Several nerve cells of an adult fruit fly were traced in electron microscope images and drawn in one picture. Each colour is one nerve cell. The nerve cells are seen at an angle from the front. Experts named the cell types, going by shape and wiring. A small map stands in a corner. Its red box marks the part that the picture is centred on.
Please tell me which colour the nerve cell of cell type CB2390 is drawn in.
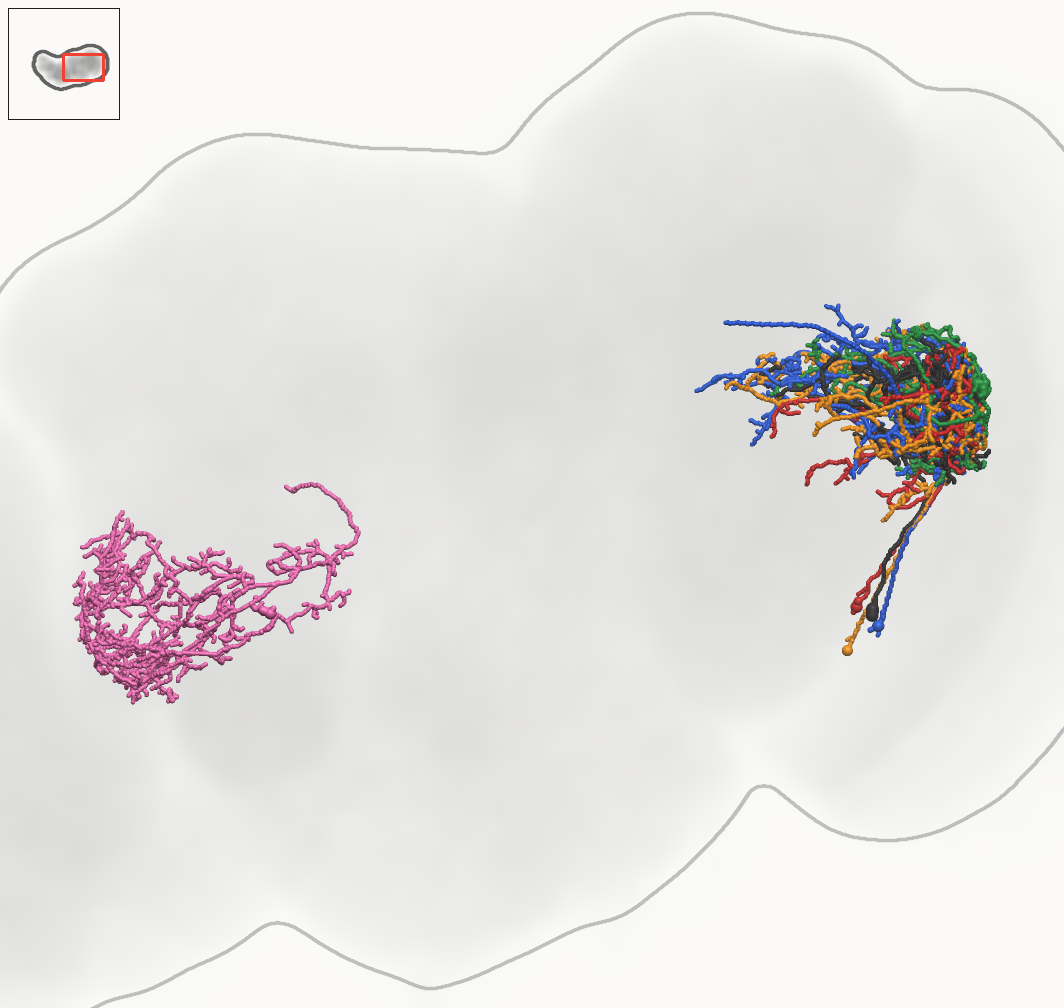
black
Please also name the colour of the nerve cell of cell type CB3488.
orange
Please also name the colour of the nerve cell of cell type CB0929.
blue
